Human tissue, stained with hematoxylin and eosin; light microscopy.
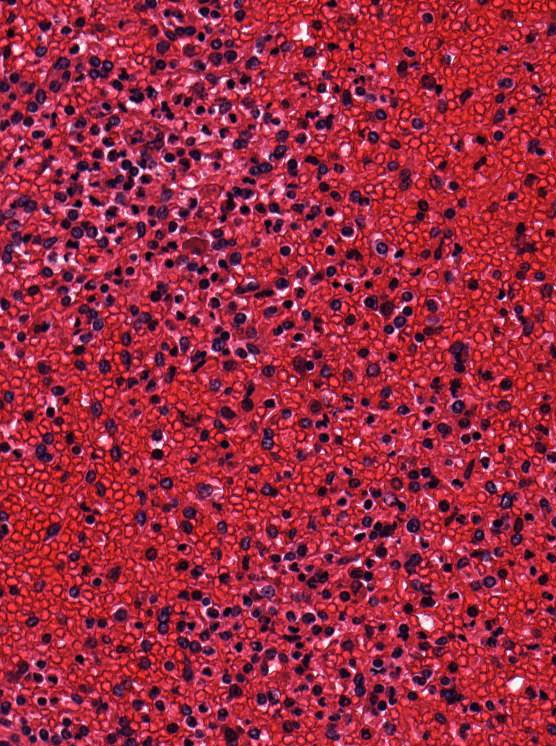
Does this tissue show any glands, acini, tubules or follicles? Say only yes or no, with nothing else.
No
